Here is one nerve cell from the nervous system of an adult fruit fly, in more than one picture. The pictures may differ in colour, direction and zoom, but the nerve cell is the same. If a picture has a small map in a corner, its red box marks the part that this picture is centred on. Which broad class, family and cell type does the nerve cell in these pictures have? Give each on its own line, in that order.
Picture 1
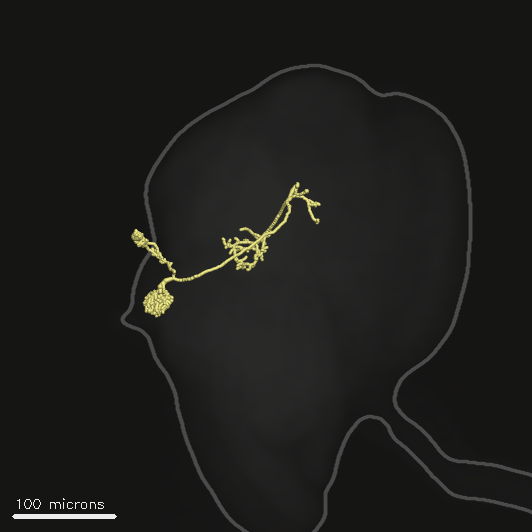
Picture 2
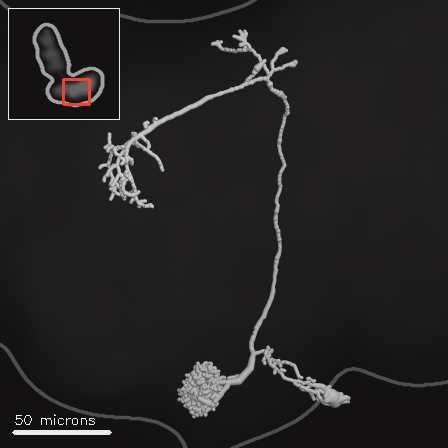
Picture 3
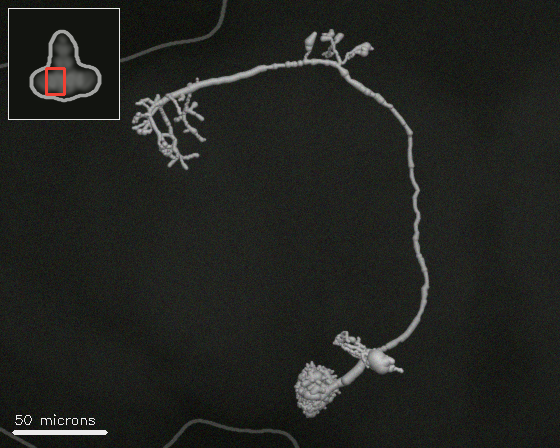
central-brain intrinsic neuron
class ALPN
VL2a_adPN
